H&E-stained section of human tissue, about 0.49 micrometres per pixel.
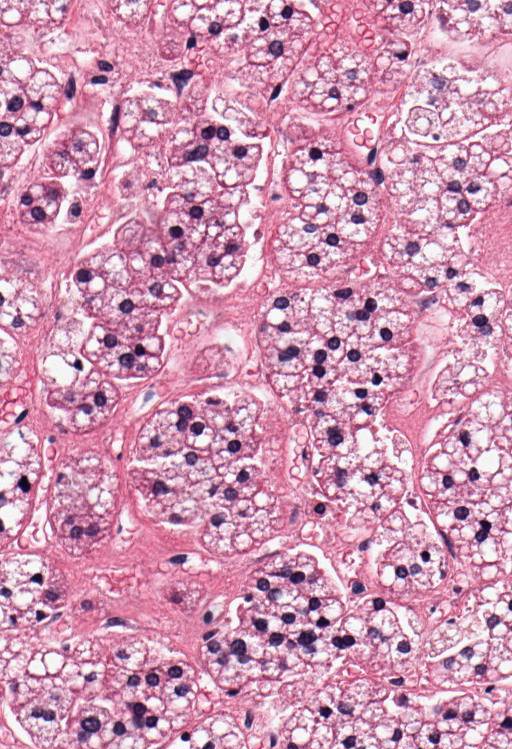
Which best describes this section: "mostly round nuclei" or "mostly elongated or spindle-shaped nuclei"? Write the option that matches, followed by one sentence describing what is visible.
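Mostly round nuclei. Each cell has a small, round, darkly stained nucleus.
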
